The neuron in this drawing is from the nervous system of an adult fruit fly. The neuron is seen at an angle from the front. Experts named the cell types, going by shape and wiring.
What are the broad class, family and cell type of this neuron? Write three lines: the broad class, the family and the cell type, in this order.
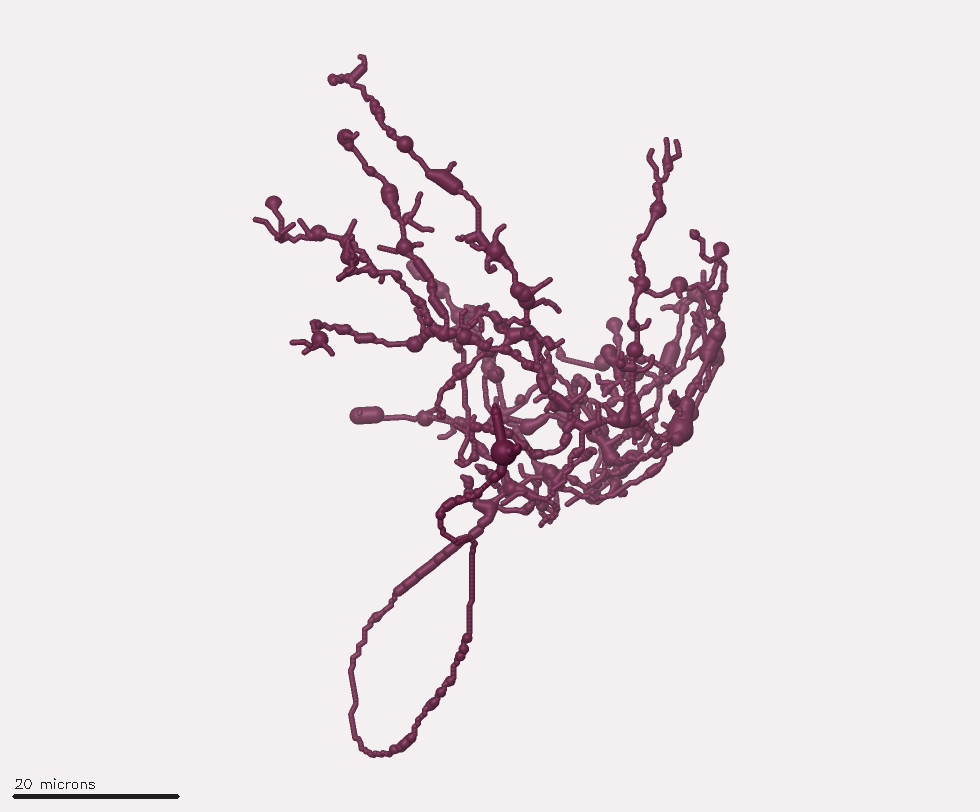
central-brain intrinsic neuron
hemilineage LHl4_dorsal
LHAV4b4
